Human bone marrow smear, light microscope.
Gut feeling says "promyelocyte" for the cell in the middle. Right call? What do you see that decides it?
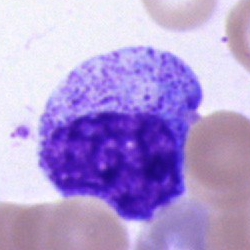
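Promyelocyte holds up for this cell; basophil does not. Point one, the cytoplasm: numerous purple granules are scattered through it, with pale bluish cytoplasm showing between them.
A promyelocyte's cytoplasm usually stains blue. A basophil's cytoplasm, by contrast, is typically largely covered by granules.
So the open bluish background counts for promyelocyte and against basophil. Point two, the nucleus: a single unlobed mass lying in the lower half of the cell. Point three, the rest: the outline is roughly round, and no clear vacuoles appear.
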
